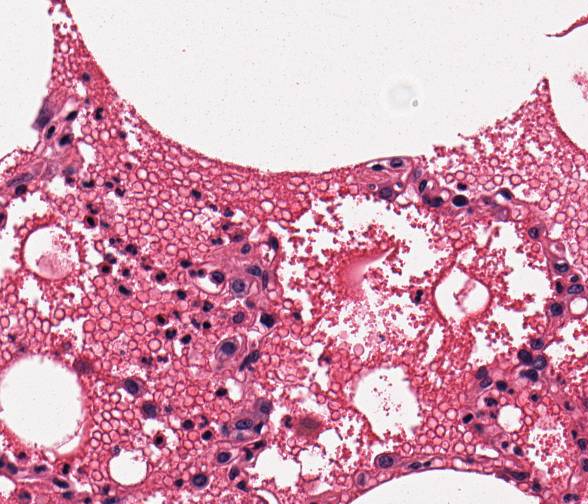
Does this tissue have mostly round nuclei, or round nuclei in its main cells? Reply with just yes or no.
Yes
